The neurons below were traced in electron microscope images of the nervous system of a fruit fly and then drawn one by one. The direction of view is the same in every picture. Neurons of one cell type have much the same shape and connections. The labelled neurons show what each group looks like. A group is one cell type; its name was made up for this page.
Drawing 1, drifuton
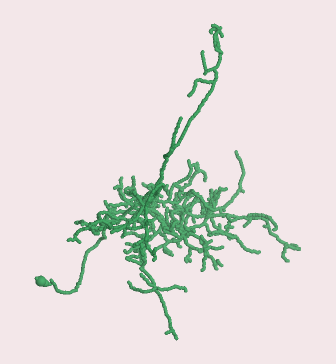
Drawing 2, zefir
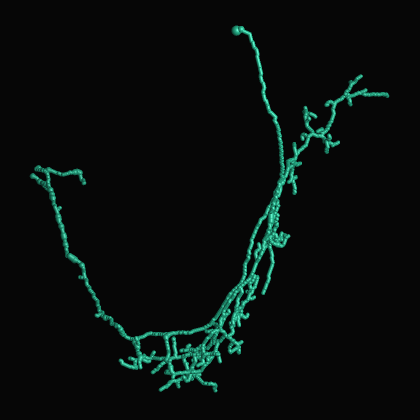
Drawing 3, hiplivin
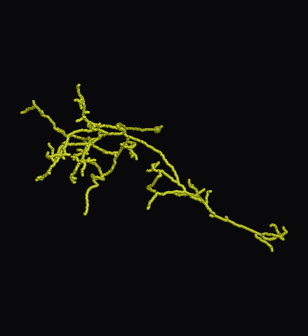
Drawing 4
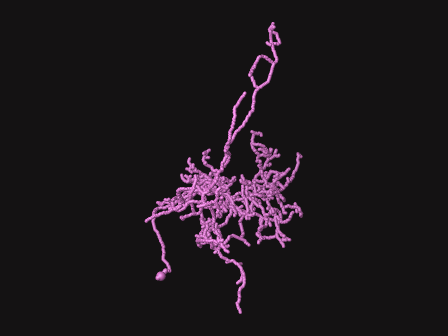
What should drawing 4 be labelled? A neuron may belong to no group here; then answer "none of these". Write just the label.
drifuton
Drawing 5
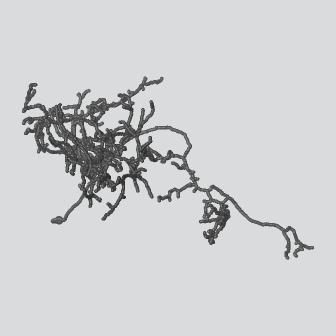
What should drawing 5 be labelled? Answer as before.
none of these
